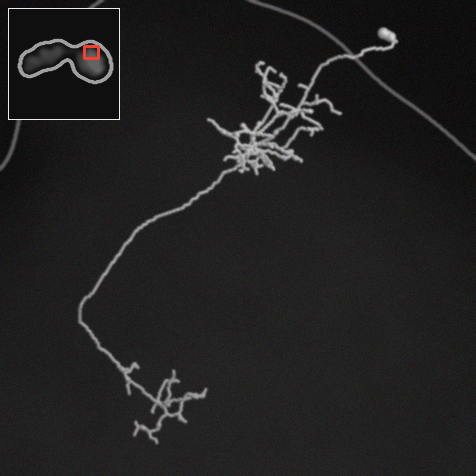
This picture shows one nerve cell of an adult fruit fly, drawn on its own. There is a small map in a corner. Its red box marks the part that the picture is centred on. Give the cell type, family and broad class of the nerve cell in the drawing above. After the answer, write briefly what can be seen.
Its cell type is Tm38. Its family is Tm. It is an optic-lobe intrinsic neuron. The cell body can be seen at the upper right of the picture. The picture shows dozens of branch ends.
